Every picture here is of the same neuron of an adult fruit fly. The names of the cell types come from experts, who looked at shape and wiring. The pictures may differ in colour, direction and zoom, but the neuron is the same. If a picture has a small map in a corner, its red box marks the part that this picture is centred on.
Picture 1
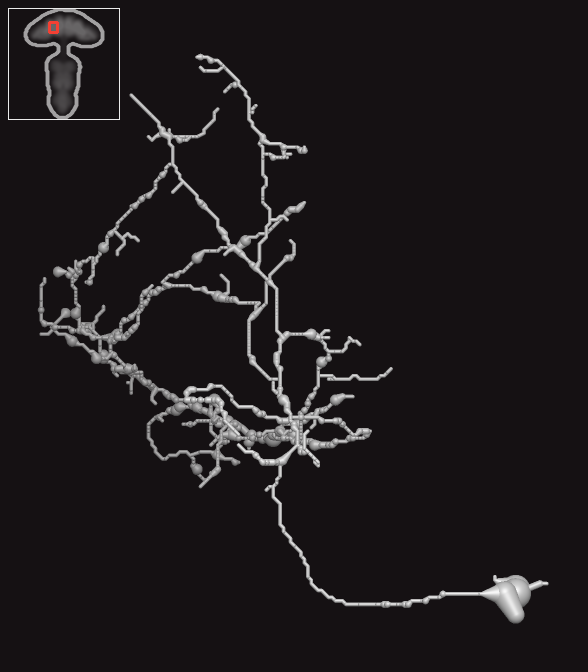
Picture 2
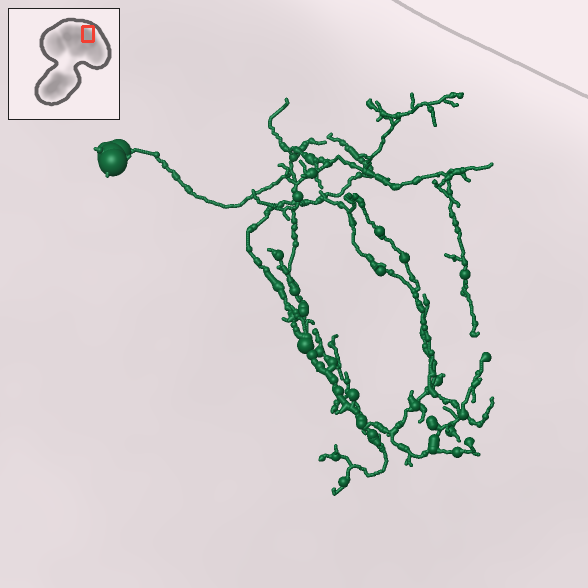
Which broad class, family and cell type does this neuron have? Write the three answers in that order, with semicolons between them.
central-brain intrinsic neuron; hemilineage SLPpm1; SLP285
